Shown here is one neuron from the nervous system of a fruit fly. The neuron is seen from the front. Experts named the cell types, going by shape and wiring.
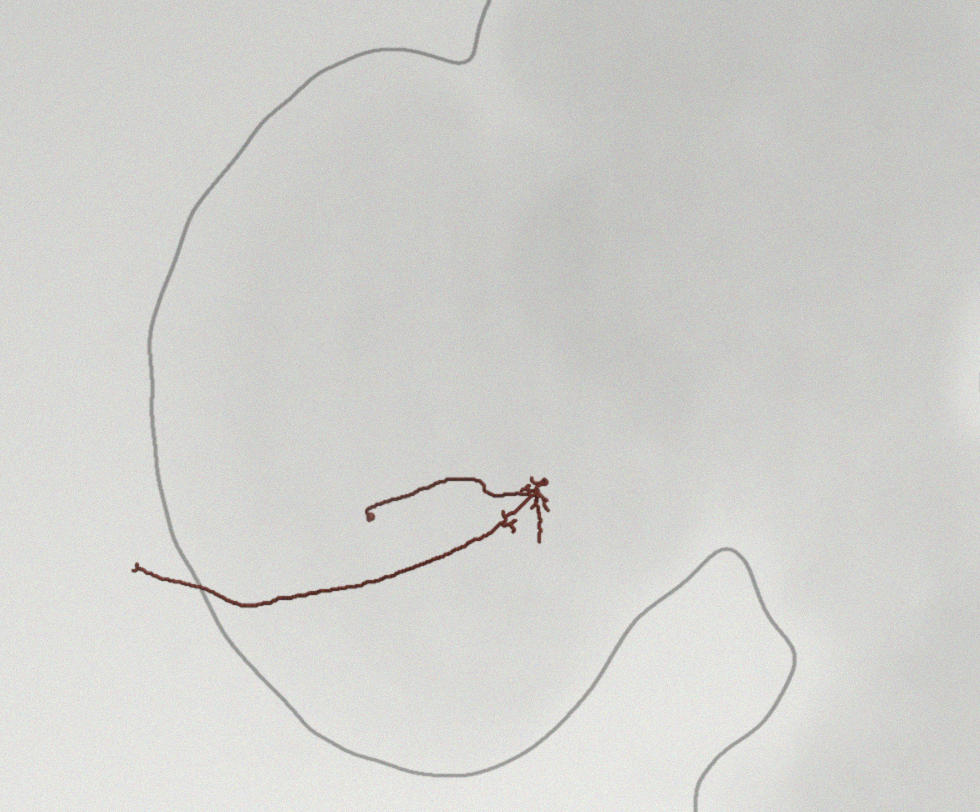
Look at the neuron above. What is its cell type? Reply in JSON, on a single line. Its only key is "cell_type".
{"cell_type": "C2"}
